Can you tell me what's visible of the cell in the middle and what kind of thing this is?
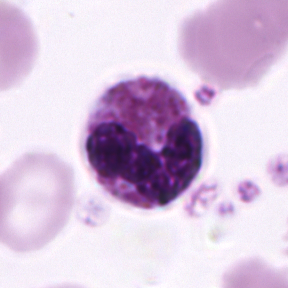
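A round outline encloses this cell. Its nuclear chromatin is dense and stains dark purple. Above the nucleus the cytoplasm is pinkish-purple, and fine purple granules lie within the cytoplasm. This cell is an eosinophil.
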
